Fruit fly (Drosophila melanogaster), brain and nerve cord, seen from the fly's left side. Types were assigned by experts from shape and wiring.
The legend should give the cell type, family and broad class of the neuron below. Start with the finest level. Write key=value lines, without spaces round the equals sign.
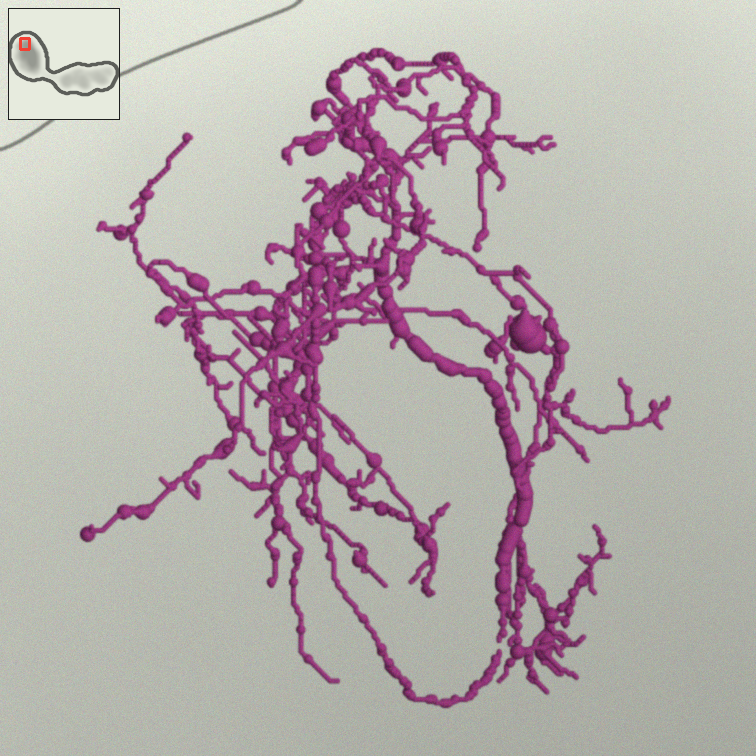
cell_type=SLP021
family=hemilineage SLPal1
broad_class=central-brain intrinsic neuron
